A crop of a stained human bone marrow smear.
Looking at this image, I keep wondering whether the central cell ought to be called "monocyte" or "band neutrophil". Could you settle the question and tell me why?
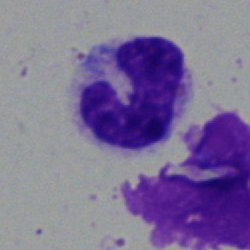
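This is a band neutrophil, not a monocyte. The cell is roughly round, and its nucleus is a thick curved C with the notch opening toward the upper left. Now look at the chromatin, which is dark purple and coarsely clumped.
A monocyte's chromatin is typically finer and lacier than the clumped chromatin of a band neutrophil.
Then see the narrow rim of cytoplasm around the nucleus, which is pale lilac.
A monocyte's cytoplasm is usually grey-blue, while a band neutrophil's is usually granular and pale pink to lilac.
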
